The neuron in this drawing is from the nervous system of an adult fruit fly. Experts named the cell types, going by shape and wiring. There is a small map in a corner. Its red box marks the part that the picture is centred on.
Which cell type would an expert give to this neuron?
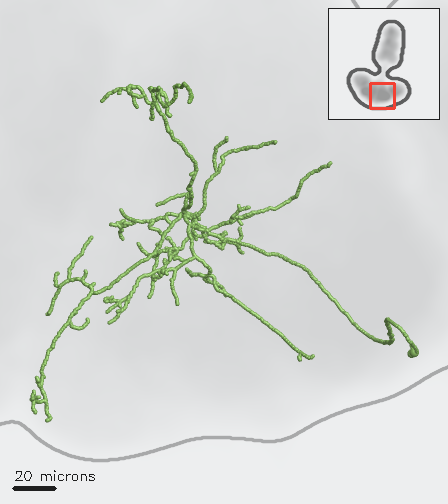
CL010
